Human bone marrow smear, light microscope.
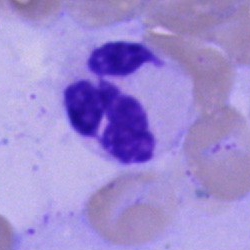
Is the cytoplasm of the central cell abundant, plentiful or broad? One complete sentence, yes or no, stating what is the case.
Yes, its nucleus is set within plentiful cytoplasm.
